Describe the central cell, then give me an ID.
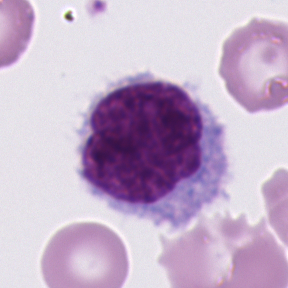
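Border ragged and fuzzy, not smooth. Fine hair-like projections extend from the surface, clearest along the upper left edge. Shallow notch in the left edge of the nucleus. No vacuoles in the cytoplasm. Cell type: hairy cell.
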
